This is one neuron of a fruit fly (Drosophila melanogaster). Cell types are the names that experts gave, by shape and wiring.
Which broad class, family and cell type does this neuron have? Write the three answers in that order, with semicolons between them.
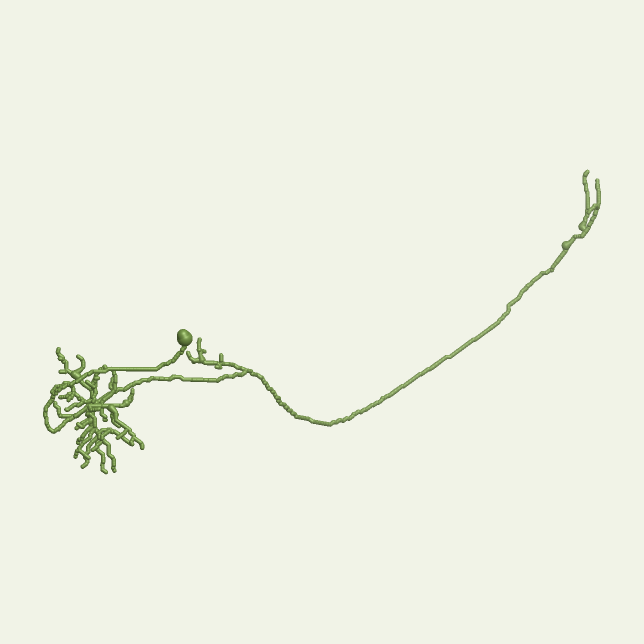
optic-lobe intrinsic neuron; Tm; Tm4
